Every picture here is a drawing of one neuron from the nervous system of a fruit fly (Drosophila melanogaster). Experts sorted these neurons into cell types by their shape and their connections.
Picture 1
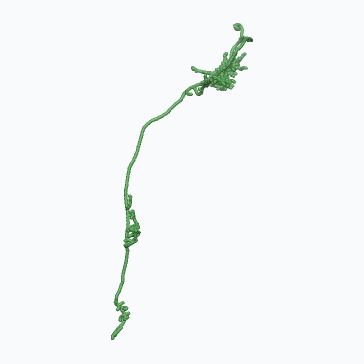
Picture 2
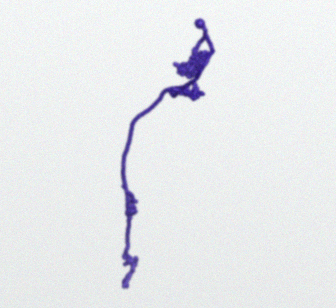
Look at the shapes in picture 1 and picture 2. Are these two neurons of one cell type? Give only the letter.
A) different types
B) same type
B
